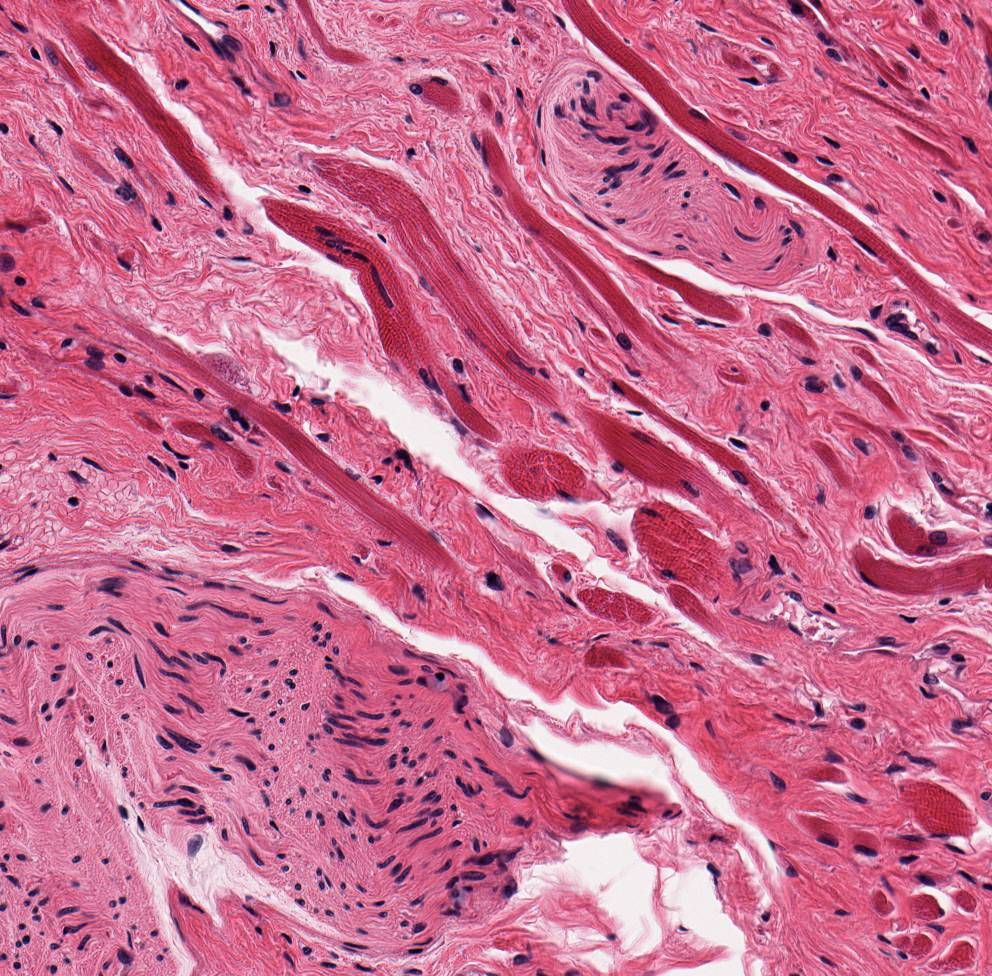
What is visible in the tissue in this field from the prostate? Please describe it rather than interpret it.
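Most fibres and connective tissue run diagonally, upper left to lower right. Where cut lengthwise, the muscle fibres show fine cross-striations. Right of centre, several are cut across, as oval deep-red profiles. Lower left: a large bundle of pale wavy fibres, crowded with dark elongated wavy nuclei.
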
